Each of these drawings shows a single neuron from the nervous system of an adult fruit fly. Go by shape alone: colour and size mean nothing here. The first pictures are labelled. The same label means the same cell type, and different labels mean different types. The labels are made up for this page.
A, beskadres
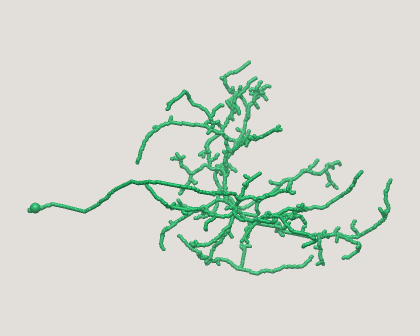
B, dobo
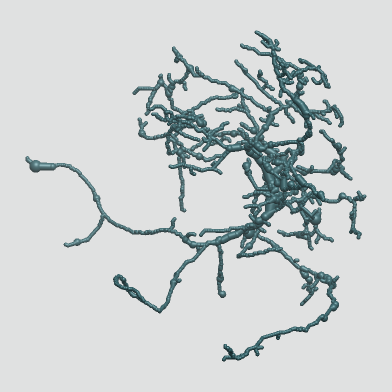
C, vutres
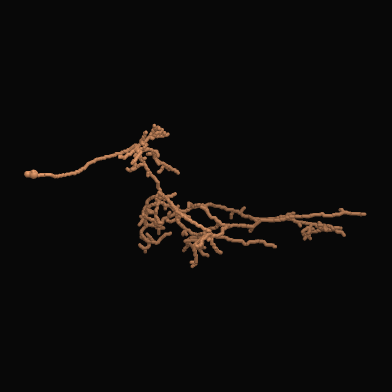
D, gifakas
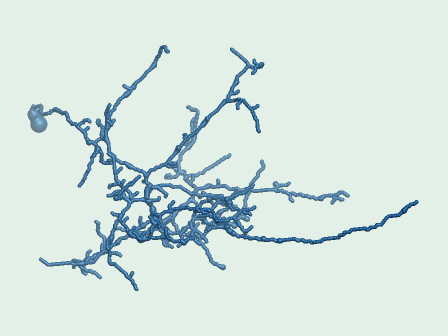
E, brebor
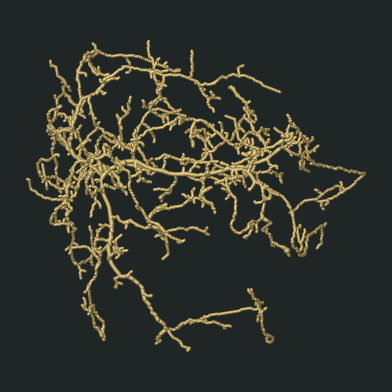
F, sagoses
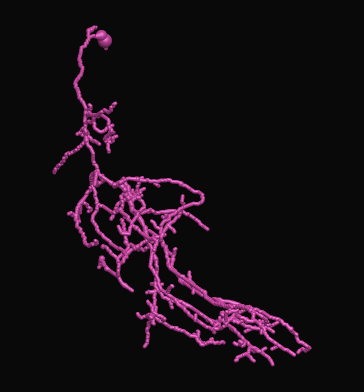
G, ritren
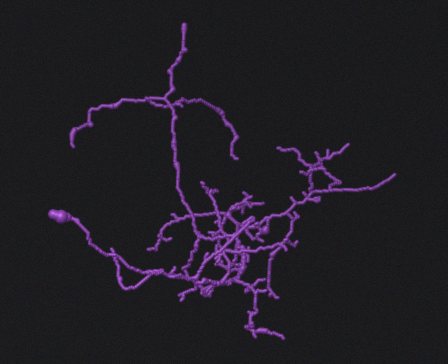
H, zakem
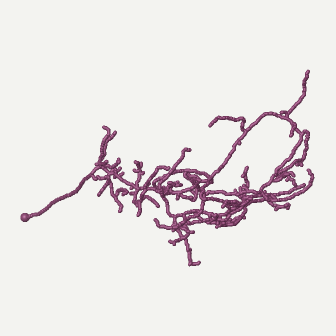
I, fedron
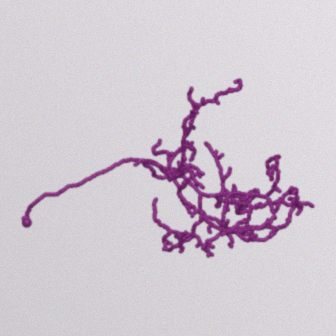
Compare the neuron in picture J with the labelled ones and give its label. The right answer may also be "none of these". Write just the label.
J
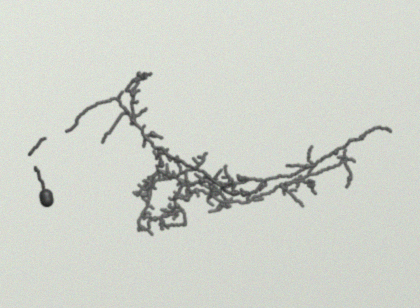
vutres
